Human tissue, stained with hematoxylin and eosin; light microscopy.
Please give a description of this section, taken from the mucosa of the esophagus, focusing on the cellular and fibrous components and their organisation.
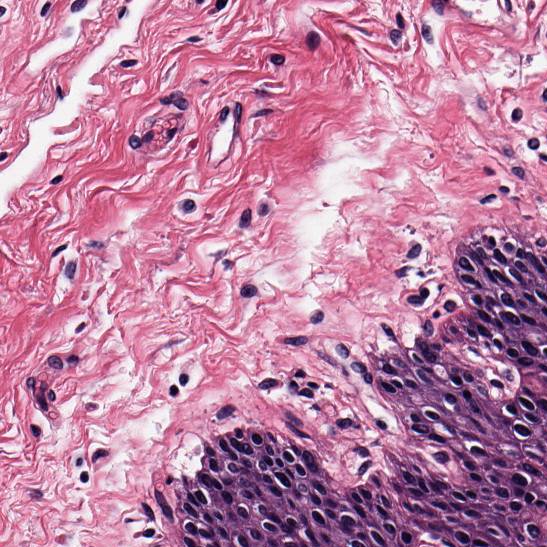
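The epithelium forms solid cell masses with no gland lumens. Its cells have scant cytoplasm, so their dark nuclei dominate the masses. These nuclei are oval, dark purple and closely crowded. Just above the epithelium in the centre of the field, the stroma is paler and looser than the collagen in the upper left.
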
